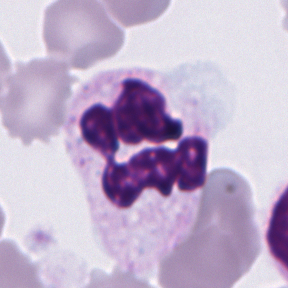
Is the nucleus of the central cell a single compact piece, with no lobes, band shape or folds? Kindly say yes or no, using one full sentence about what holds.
No, this cell has a lobed nucleus rather than a single undivided one.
